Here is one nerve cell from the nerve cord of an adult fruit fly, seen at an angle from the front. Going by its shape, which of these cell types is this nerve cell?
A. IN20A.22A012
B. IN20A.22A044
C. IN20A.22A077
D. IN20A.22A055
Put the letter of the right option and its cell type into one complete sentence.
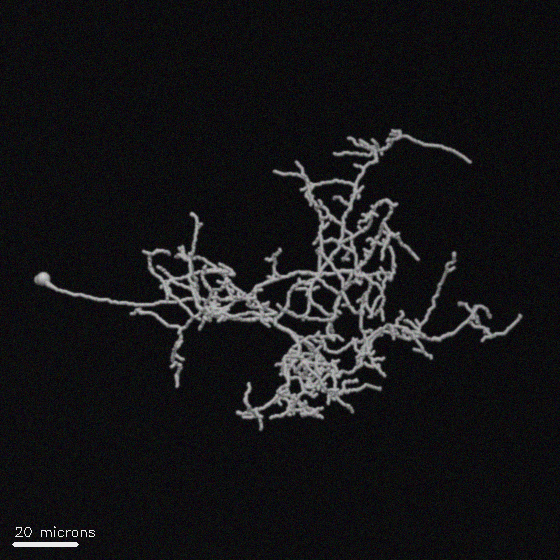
It is as IN20A.22A012, option A, that the nerve cell is typed.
